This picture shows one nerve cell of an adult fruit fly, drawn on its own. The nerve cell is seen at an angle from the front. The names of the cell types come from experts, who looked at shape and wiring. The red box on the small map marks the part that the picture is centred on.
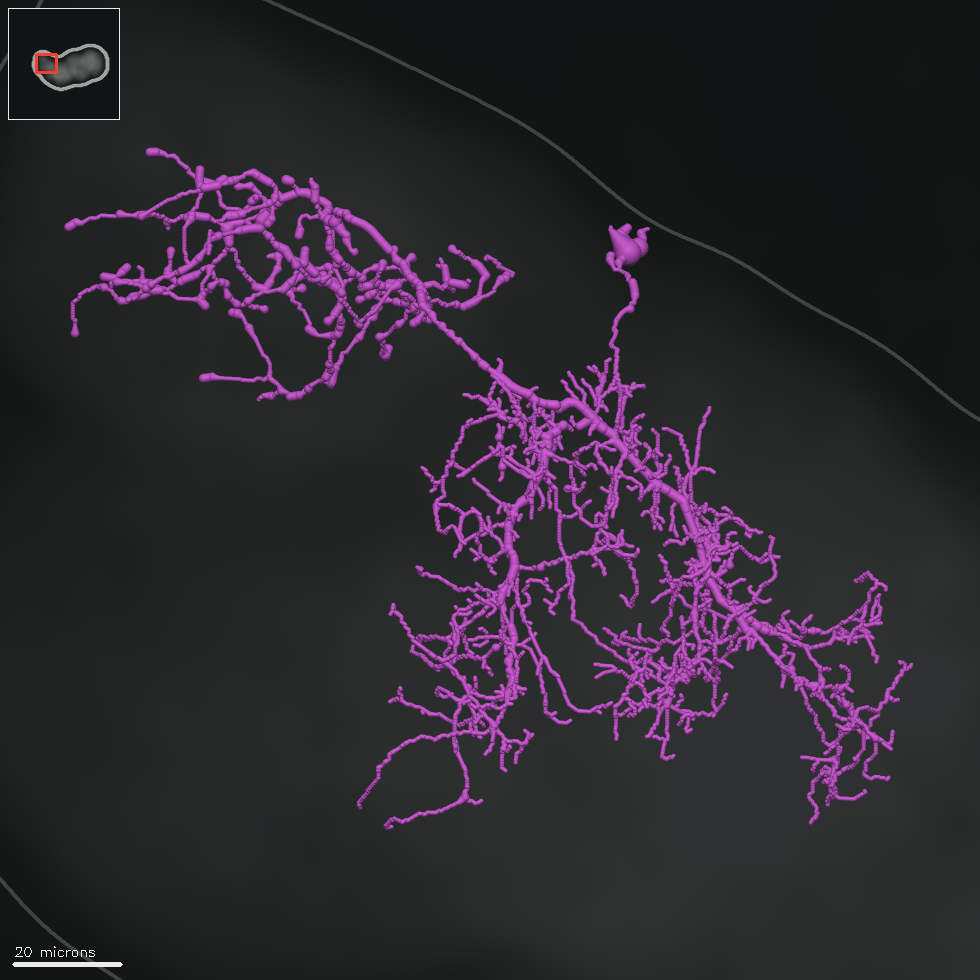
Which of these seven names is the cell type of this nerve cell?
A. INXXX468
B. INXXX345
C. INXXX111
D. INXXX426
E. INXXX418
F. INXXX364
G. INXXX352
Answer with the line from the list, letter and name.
C. INXXX111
